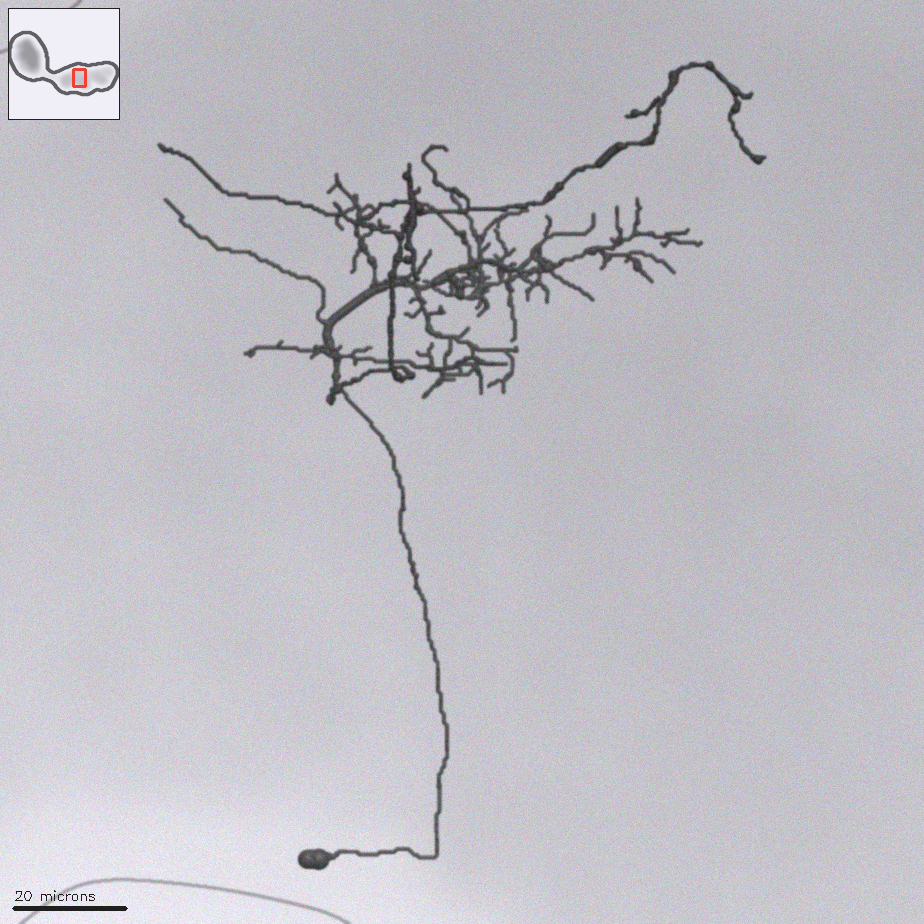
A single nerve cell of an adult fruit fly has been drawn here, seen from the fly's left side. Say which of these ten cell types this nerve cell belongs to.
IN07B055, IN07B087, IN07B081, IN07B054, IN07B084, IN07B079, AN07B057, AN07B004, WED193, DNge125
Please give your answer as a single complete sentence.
The cell type held by this nerve cell is IN07B081.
